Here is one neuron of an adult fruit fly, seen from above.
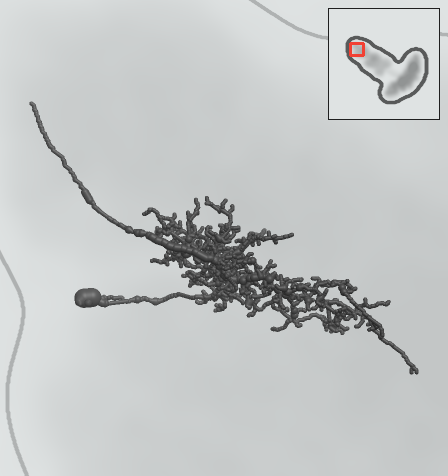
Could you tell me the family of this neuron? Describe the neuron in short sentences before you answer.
The cell body can be seen on the left of the picture. Dozens of branch ends can be seen. This is a motor neuron of the nerve cord. Its family is MNad.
